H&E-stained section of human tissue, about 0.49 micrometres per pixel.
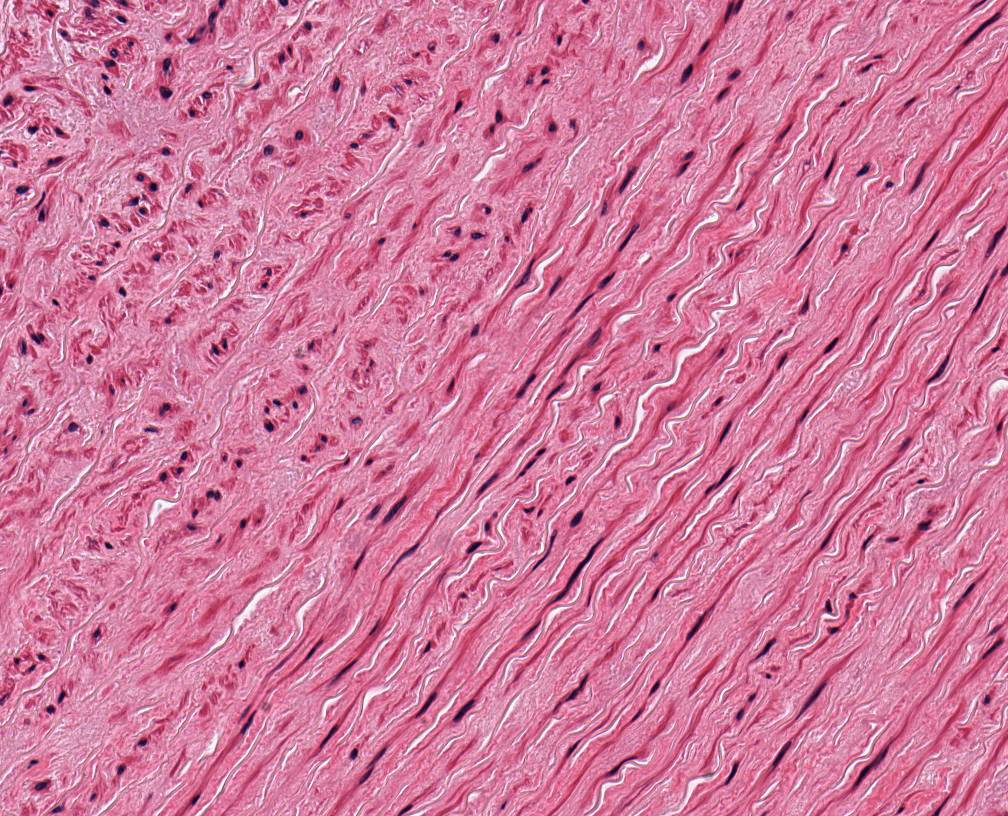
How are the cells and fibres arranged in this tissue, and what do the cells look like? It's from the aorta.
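Fibres cut lengthwise run diagonally from the lower left toward the upper right, following a gently wavy course. Among them the nuclei are dark, slender and elongated, parallel to the fibres. In the bundles at the upper left, nuclei appear round to oval and lie in small groups within each bundle.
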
